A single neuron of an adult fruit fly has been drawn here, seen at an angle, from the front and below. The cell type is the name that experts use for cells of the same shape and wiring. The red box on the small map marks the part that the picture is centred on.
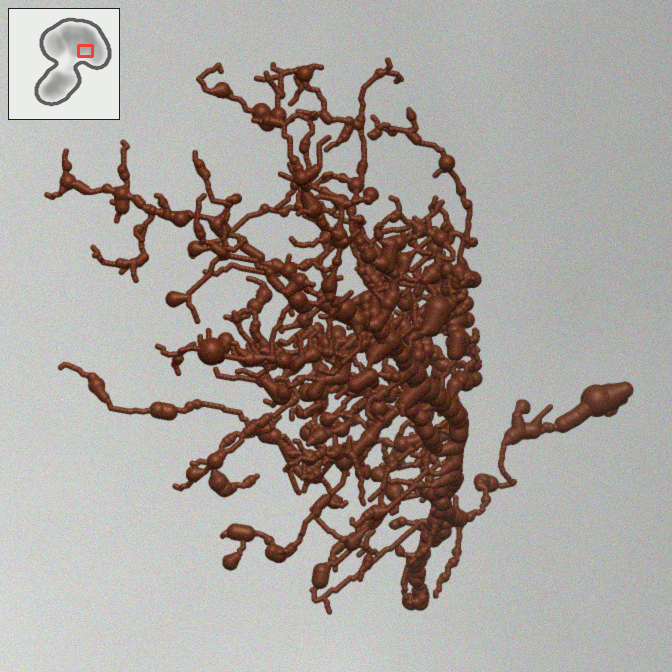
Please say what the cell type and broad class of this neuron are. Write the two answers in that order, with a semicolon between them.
GNG177; central-brain intrinsic neuron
